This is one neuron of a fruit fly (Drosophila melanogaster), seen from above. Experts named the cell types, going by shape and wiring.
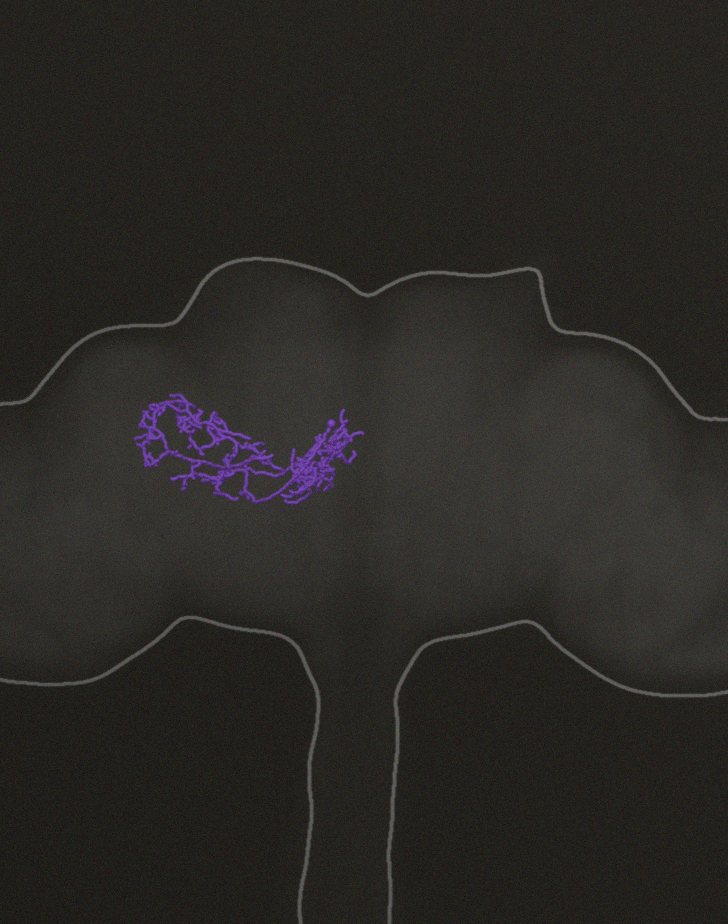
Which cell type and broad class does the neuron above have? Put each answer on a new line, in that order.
SMP335
central-brain intrinsic neuron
